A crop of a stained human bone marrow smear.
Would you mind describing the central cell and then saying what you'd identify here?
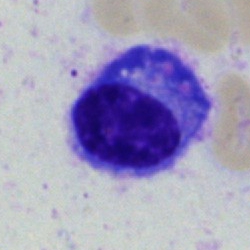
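Outline: roughly oval, with a slightly ragged edge. Chromatin: dark purple and coarsely clumped. Cytoplasm: mostly on the upper-right side of the nucleus, with a paler zone next to the nucleus. Name: plasma cell.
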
